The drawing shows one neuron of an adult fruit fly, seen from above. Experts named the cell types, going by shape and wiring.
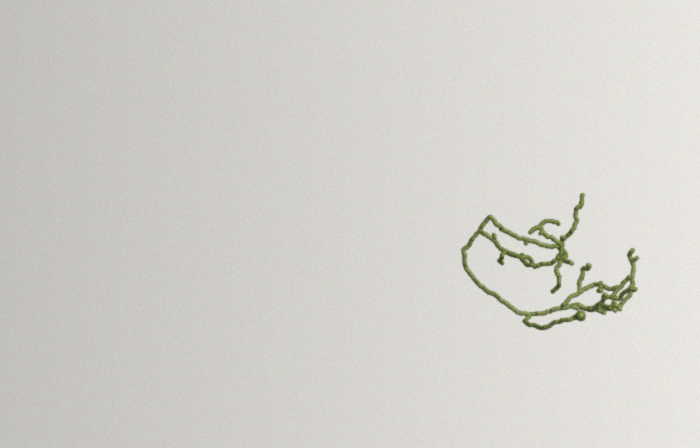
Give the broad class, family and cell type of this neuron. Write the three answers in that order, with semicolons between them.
central-brain intrinsic neuron; hemilineage DL1_dorsal; LHPV5b1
